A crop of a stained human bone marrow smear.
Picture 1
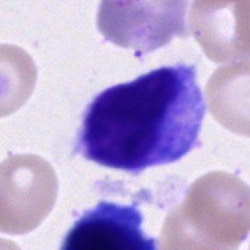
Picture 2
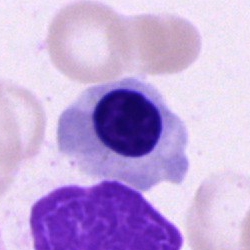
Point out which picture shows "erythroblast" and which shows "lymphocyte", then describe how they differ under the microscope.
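Picture 1 shows a lymphocyte, and picture 2 shows an erythroblast. The lymphocyte has an irregular, angular outline rather than a round one, while the erythroblast's outline is irregular with scalloped, bumpy edges rather than a smooth circle. Broad, blunt cytoplasmic bulges project from the lower right of the erythroblast. In the lymphocyte, dense, dark purple chromatin lies over the left part of the cell, and the right part stains lighter and more mottled. In the erythroblast, the chromatin is dark purple and densely condensed, staining much darker than the cytoplasm. That cytoplasm is plentiful and pale lavender-blue, and it surrounds the nucleus on all sides. No clear vacuoles are seen in the lymphocyte.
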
